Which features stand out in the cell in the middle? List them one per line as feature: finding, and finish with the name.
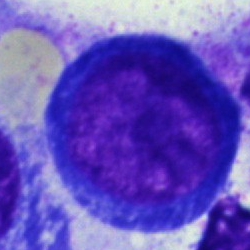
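Outline: round
Rim: narrow band of cytoplasm round the nucleus
Colour: deep blue
Granules: none visible
So: proerythroblast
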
